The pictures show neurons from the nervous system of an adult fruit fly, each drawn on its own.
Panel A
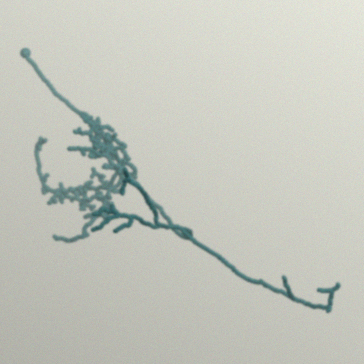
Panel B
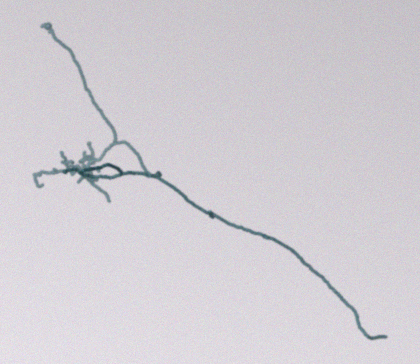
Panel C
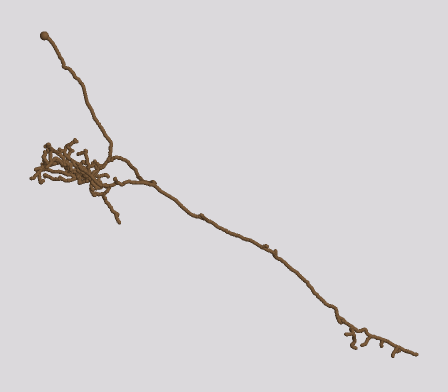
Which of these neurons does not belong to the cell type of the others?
A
